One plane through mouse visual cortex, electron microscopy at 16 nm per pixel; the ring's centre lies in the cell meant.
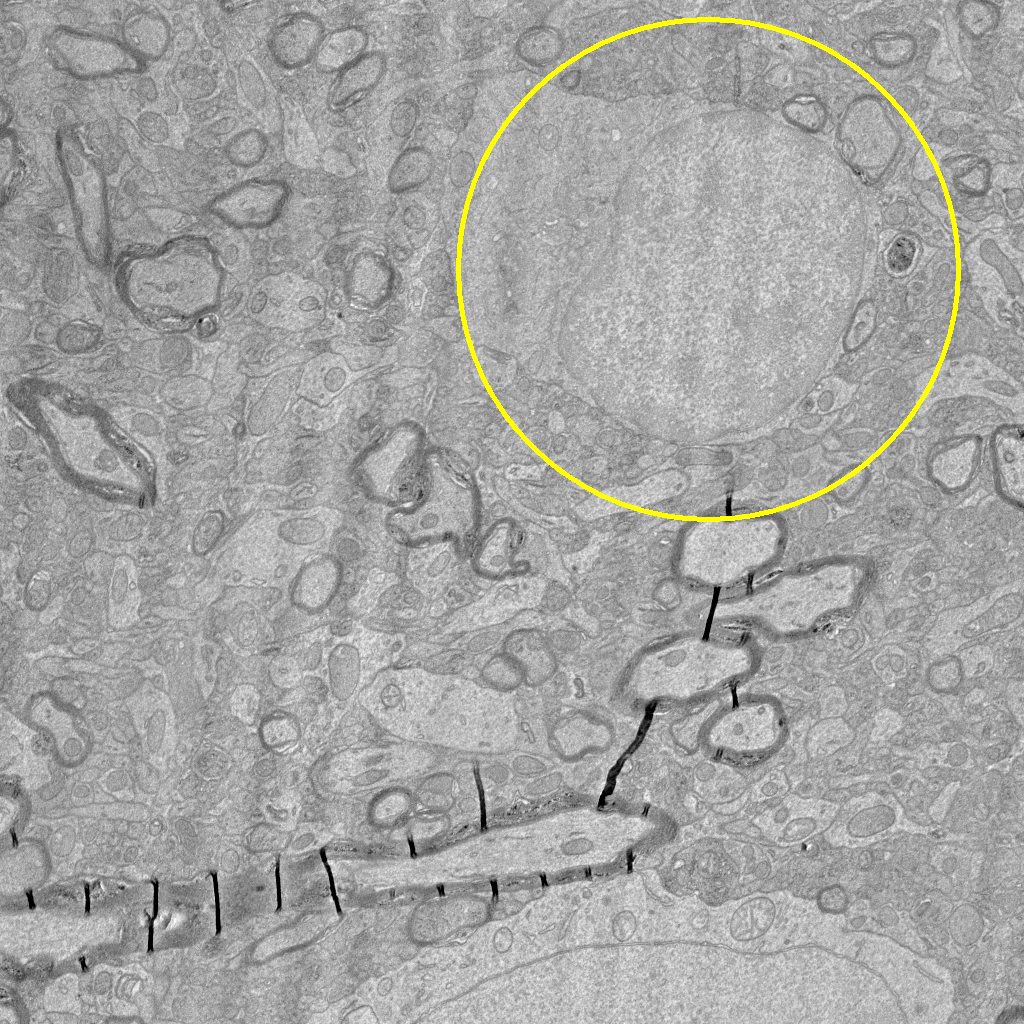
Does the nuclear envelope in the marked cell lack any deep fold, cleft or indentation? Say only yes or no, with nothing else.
Yes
